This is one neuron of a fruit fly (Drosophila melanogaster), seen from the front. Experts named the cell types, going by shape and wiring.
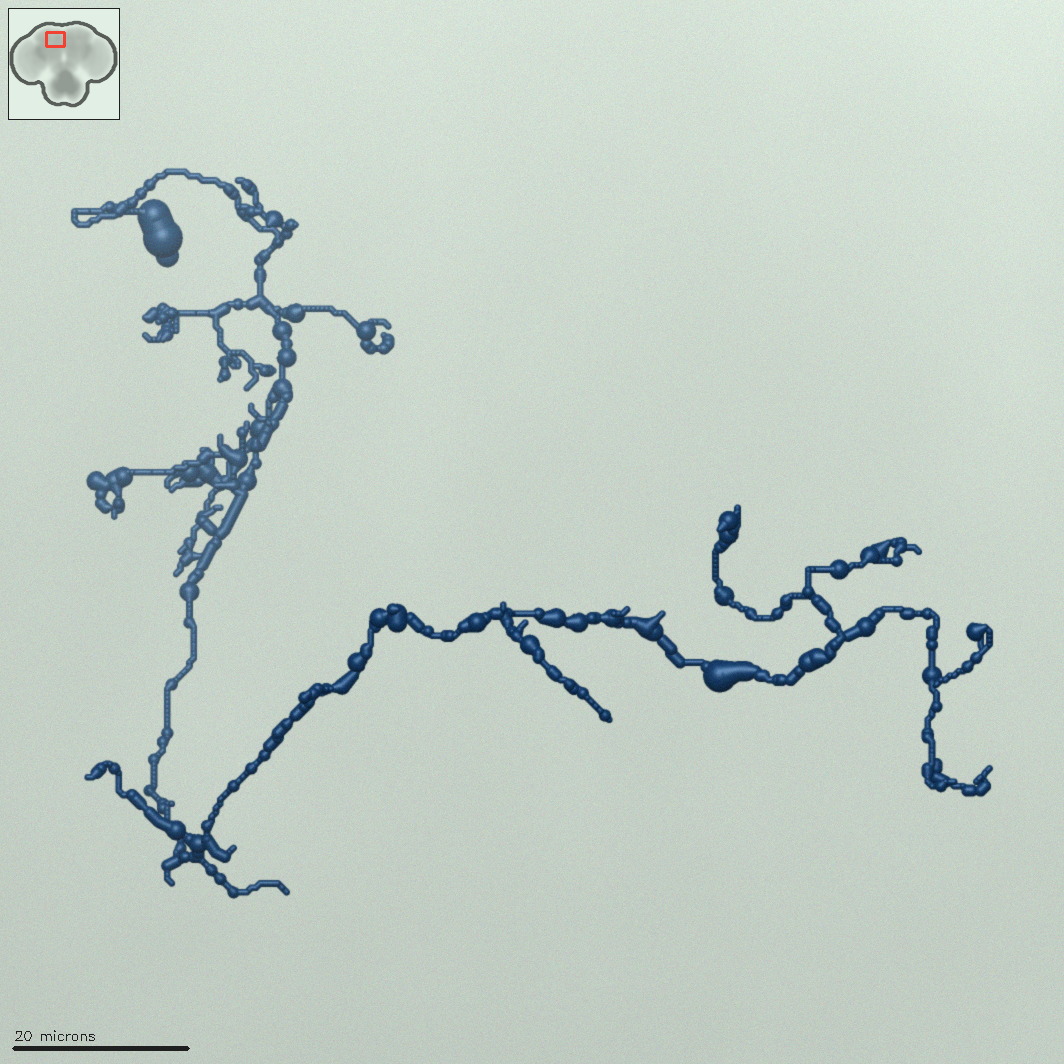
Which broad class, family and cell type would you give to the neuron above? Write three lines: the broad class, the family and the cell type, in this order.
central-brain intrinsic neuron
class Kenyon Cell
KCg-m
